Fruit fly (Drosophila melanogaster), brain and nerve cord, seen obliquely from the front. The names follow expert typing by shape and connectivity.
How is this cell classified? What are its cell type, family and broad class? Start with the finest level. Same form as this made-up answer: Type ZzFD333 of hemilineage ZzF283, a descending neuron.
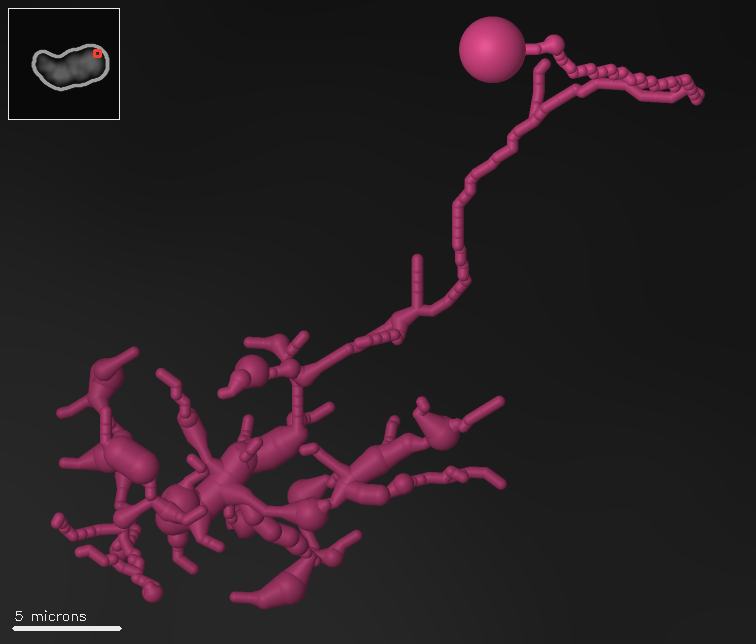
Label: Type Dm2 of the Dm family, an optic-lobe intrinsic neuron.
